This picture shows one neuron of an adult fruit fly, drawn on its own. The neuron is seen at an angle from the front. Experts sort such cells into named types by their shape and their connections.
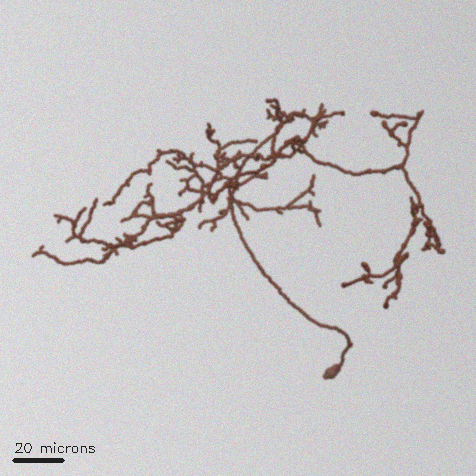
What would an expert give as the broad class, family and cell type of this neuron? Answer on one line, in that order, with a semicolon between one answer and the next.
nerve-cord intrinsic neuron; hemilineage 06A; IN06A033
